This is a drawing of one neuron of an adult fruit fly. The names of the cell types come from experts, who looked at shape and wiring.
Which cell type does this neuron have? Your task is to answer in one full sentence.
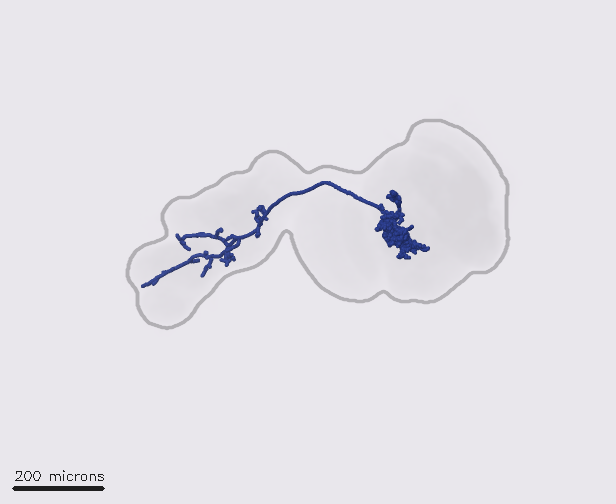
A cell of type DNpe017 is what this neuron is.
